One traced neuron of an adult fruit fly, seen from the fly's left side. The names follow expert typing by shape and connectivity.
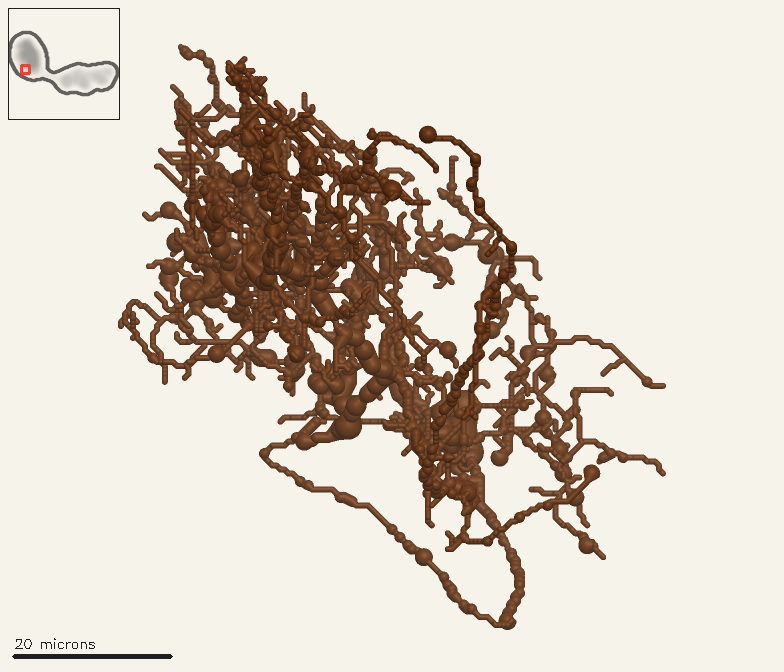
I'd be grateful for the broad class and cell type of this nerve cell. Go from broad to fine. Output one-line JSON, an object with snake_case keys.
{"broad_class": "central-brain intrinsic neuron", "cell_type": "GNG463"}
